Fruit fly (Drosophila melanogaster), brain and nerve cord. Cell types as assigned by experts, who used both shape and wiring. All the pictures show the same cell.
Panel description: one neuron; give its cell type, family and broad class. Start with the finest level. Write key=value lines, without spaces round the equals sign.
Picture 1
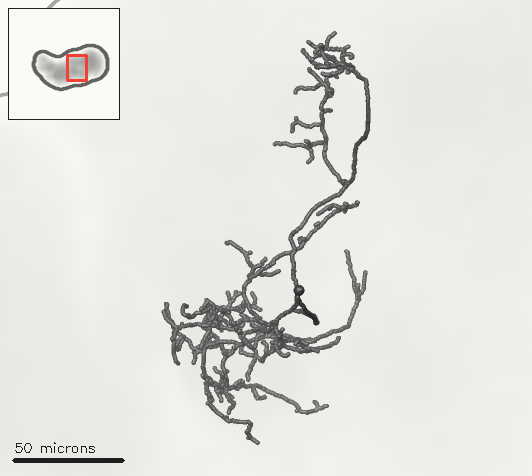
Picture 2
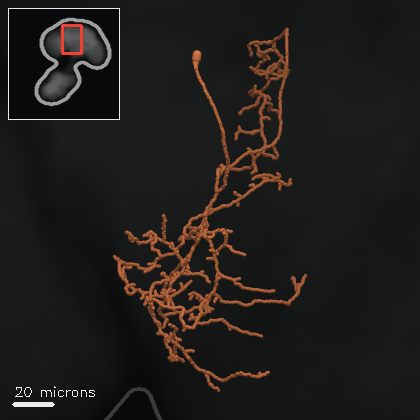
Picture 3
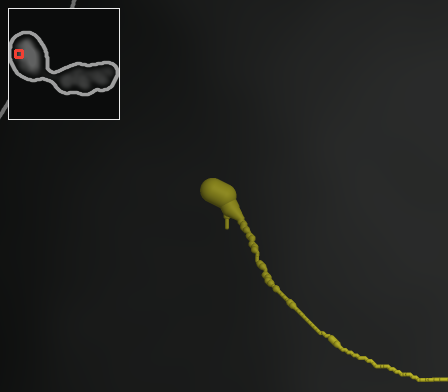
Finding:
cell_type=WED012
family=hemilineage LALa1_anterior
broad_class=central-brain intrinsic neuron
